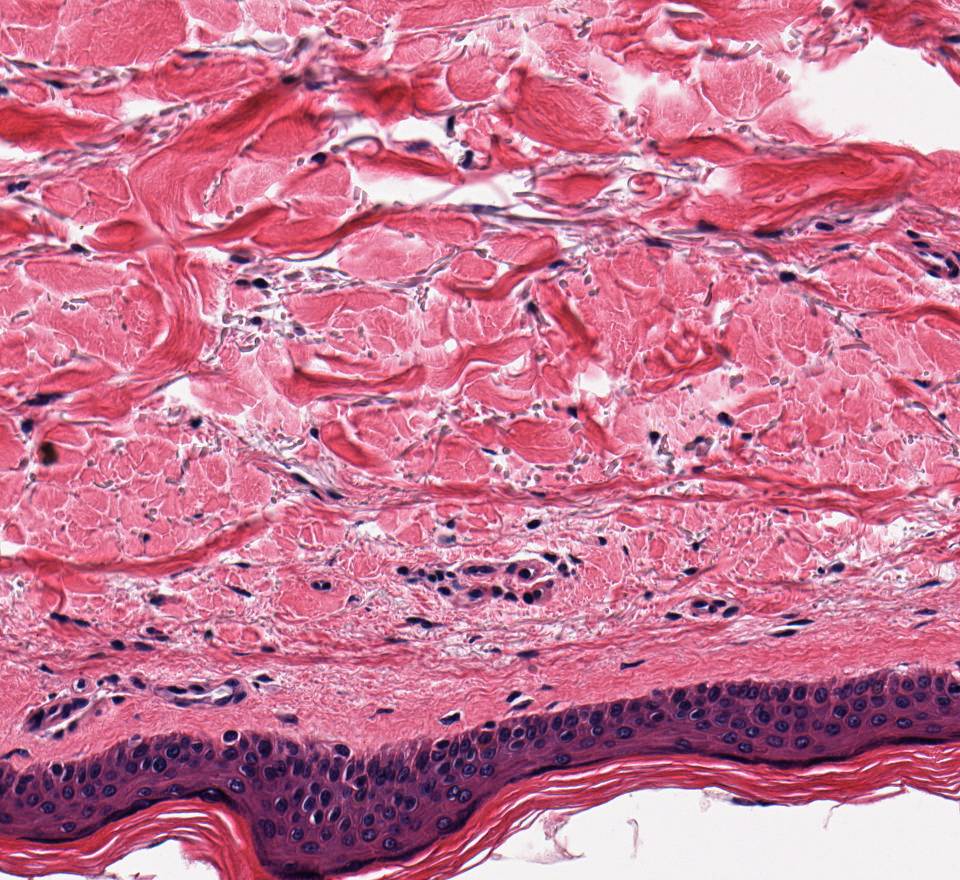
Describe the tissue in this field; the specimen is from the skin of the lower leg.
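Along the lower edge of the field runs a stratified squamous epithelium, while coarse pink fibre bundles fill the upper two-thirds. Separating the two is a narrow band of finer, paler connective tissue. Small thin-walled vessels lie in this band just above the epithelium, at lower left and lower centre. The coarse eosinophilic bundles above are cut in mixed orientations, some in cross-section and some lengthwise.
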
